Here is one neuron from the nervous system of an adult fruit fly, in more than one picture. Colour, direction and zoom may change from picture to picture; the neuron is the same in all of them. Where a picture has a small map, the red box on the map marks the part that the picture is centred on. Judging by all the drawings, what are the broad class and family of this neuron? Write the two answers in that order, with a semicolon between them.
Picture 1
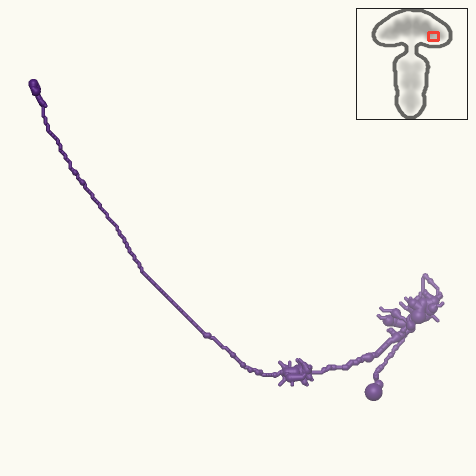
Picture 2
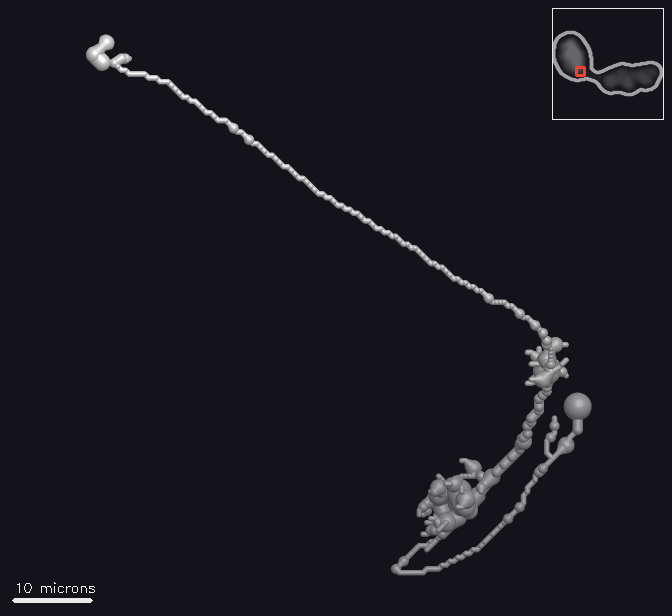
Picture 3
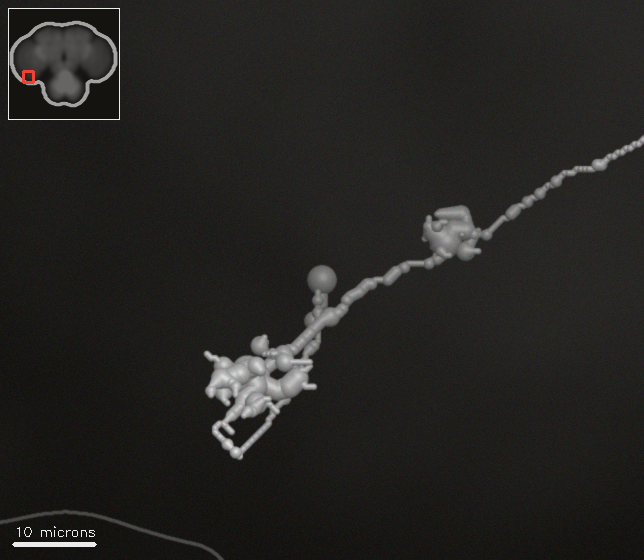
optic-lobe intrinsic neuron; Tm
